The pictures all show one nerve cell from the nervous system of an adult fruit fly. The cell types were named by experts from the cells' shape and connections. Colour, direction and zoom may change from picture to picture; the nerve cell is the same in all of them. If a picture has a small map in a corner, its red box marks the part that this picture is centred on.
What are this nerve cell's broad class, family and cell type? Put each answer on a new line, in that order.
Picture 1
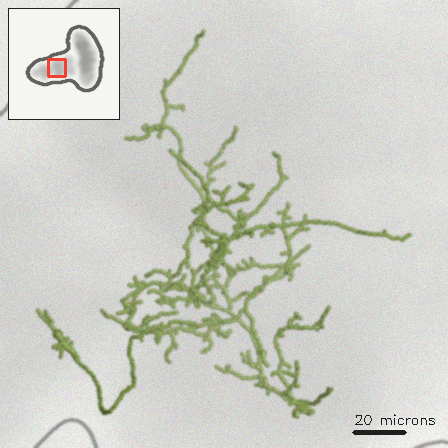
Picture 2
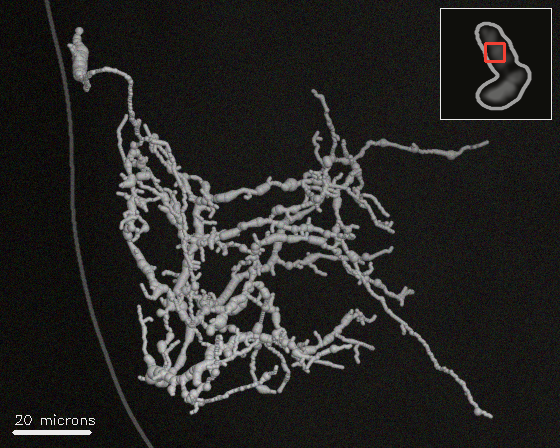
nerve-cord intrinsic neuron
hemilineage 11B
IN11B024_b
